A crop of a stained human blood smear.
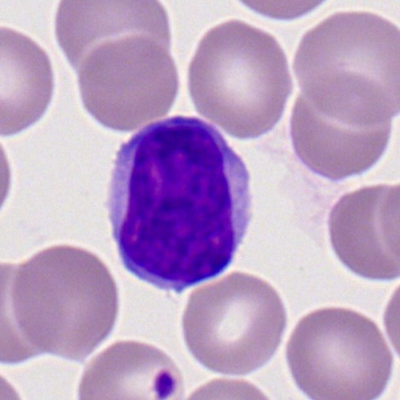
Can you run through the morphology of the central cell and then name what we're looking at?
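Nearly the whole cell is taken up by the nucleus, whose chromatin is dark purple and coarsely clumped. The pale blue cytoplasm forms only a thin rim around the nucleus. This cell is a lymphocyte.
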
